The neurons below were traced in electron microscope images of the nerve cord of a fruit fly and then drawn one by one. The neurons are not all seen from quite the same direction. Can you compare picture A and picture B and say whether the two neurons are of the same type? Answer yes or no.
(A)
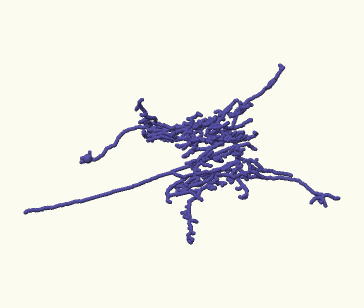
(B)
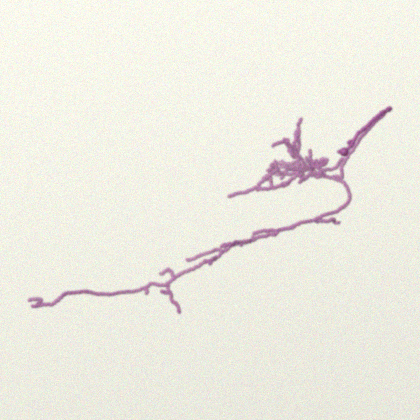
no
